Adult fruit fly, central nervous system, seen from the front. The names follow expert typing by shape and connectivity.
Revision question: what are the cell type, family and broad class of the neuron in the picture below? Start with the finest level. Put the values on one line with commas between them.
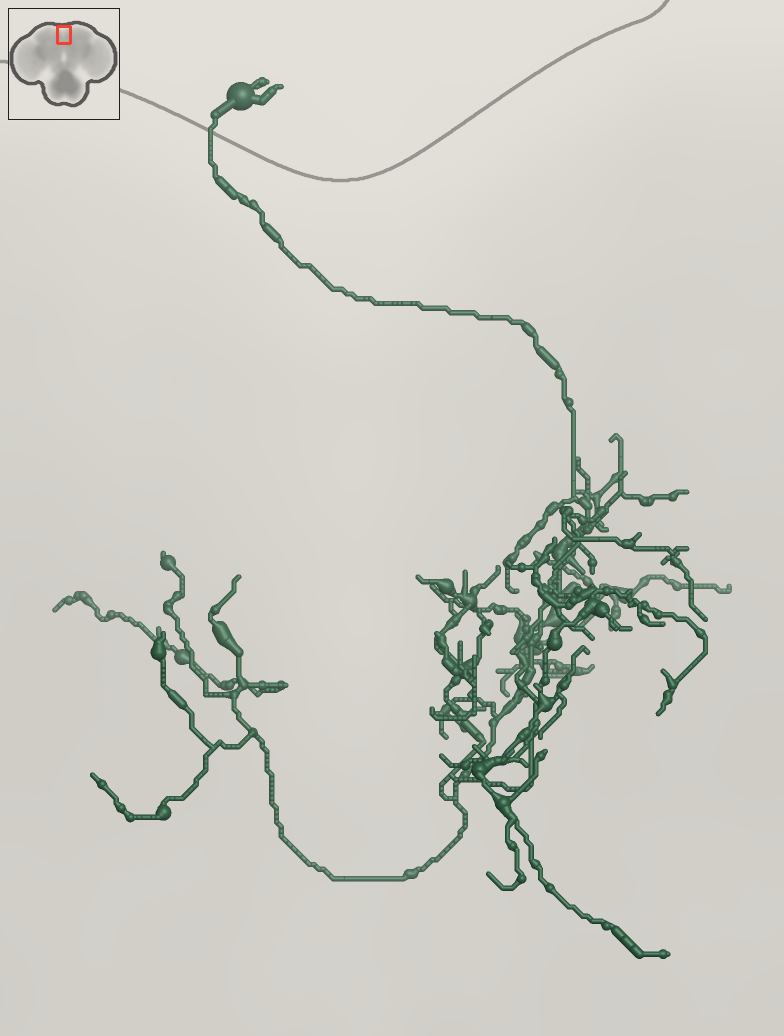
CB1478, hemilineage SMPad3, central-brain intrinsic neuron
